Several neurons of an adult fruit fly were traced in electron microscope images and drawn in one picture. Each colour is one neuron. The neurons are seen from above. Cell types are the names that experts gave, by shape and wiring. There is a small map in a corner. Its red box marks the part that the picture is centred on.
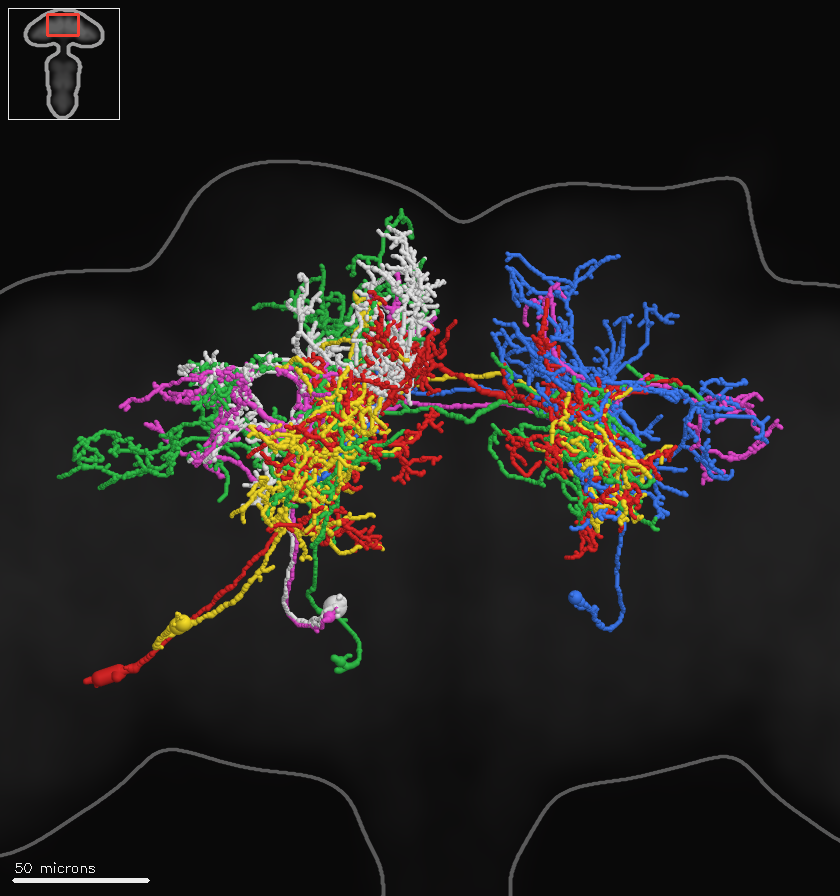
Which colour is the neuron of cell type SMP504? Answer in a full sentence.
The colour is green.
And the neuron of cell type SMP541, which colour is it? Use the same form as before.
The colour is white.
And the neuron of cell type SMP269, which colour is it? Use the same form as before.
The colour is yellow.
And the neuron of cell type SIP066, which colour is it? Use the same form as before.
The colour is magenta.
